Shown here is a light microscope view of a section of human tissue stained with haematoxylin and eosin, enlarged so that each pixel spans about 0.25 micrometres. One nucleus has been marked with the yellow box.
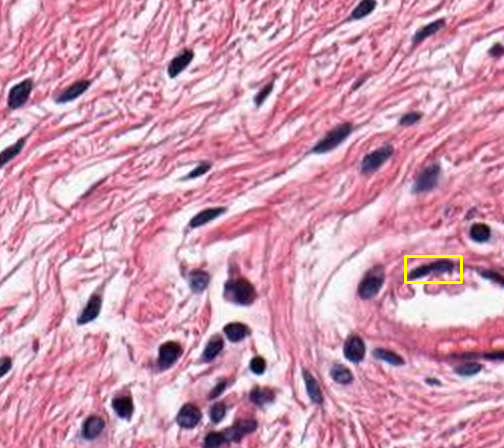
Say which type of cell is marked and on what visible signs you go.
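This is an endothelial cell. The nucleus is thin, elongated and flattened, curving along the upper edge of an open lumen. The nucleus stains dark and fairly evenly, and it is much slimmer than the plump oval nuclei in the surrounding tissue. Almost no cytoplasm can be made out; at most there is a thin pink rim along the nucleus. The cell lines the wall of a small vessel whose lumen holds small rounded pink bodies, with pink fibrous wall tissue on its outer side.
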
